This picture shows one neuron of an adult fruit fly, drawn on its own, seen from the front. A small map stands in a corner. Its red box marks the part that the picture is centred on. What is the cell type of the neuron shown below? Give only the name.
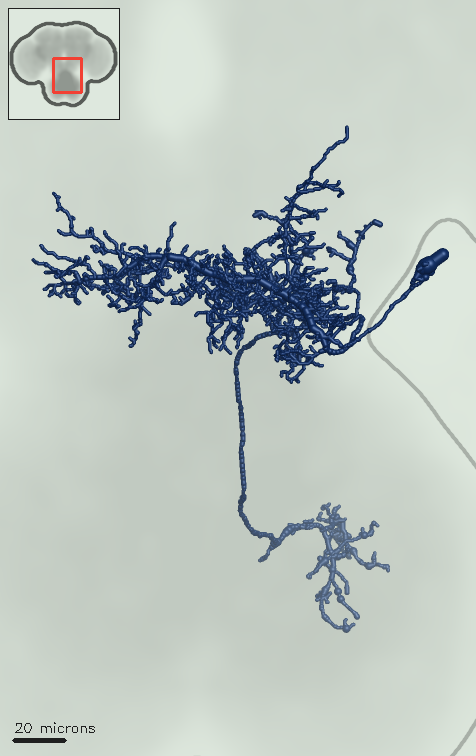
DNge065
